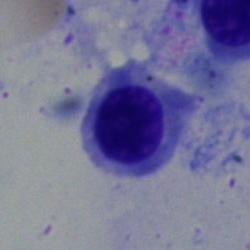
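Erythroblast, the cell in the middle: I see its nucleus sitting off-centre, toward the left side of the cell. Its chromatin stains a dense, dark purple. Then the cytoplasm, blue, and widest, I note, on the right side of the nucleus.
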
